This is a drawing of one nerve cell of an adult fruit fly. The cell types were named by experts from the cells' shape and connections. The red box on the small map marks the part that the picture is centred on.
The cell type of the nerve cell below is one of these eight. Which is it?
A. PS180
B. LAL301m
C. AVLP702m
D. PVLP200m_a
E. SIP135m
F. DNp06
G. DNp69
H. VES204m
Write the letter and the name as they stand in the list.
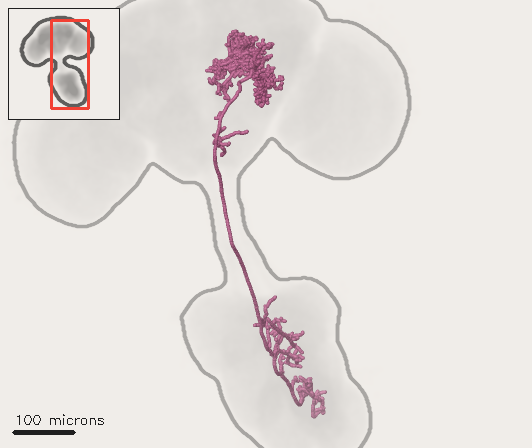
G. DNp69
